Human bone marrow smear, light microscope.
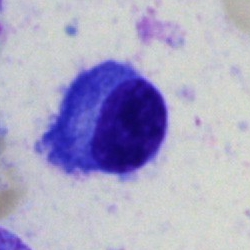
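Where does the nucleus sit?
Off-centre, pushed toward the right side of the cell.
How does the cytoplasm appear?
Abundant and deep blue, with no distinct granules seen.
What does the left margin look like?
Ragged, with small frayed projections.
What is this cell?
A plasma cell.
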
